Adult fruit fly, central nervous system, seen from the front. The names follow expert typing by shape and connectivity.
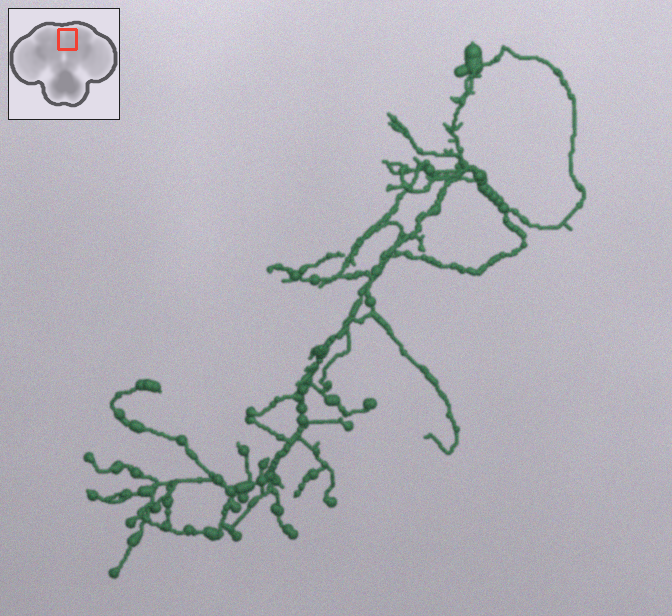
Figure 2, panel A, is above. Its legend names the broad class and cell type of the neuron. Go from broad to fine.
central-brain intrinsic neuron; ATL024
